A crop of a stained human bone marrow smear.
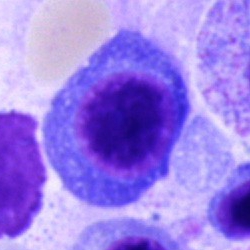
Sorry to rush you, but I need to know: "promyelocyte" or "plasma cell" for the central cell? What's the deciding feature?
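Plasma cell. Chromatin dense, staining deep purple.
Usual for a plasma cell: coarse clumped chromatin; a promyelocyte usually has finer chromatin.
Also seen: a moderate rim of deep blue cytoplasm on all sides of the nucleus, with small pale spots scattered through it.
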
